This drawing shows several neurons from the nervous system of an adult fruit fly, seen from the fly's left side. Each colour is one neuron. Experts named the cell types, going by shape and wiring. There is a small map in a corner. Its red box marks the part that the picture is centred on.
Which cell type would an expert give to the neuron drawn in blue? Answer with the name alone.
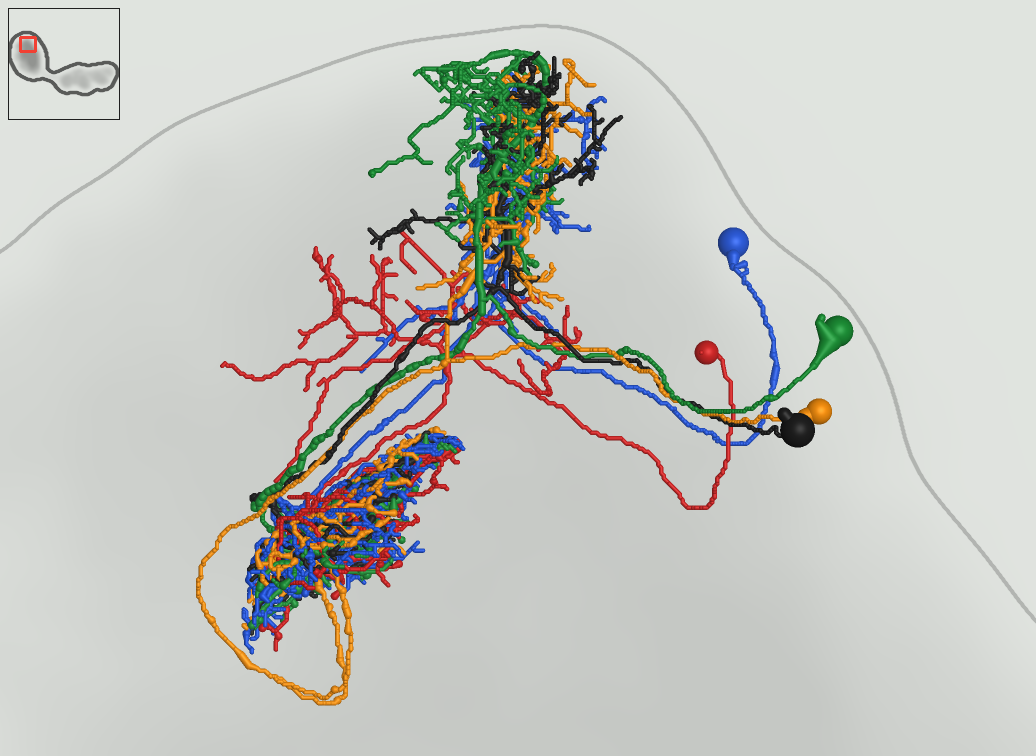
FB7B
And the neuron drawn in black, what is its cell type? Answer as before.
FB7K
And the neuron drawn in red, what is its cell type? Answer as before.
FB7C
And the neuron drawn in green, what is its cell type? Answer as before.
FB7A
